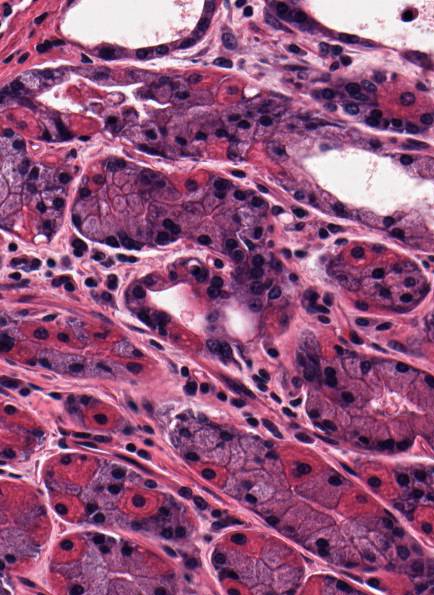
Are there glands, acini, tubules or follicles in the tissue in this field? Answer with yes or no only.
Yes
